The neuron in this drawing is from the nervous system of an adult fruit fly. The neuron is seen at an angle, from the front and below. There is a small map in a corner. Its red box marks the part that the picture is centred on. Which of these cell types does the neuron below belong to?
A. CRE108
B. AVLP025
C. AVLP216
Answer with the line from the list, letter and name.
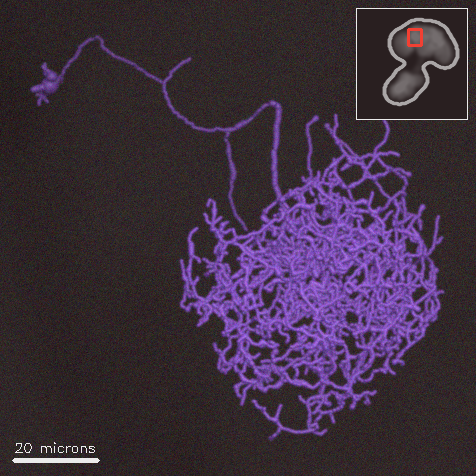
C. AVLP216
